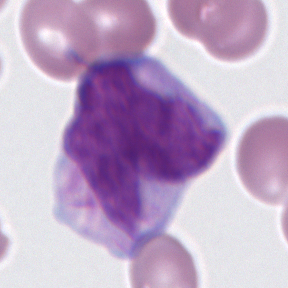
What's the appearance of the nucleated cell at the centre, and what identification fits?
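Look at the outline of the nucleated cell at the centre: it is angular, made of straight stretches of edge meeting at corners. A limb of the nucleus runs downward from the upper part into the lower half of the cell. The cytoplasm is pale blue and shows no distinct granules. It is an atypical promyelocyte.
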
